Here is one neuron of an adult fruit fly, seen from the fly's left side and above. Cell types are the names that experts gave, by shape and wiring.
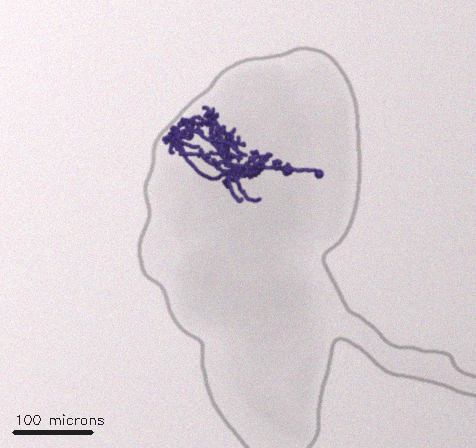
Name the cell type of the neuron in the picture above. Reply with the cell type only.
aIPg_m1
